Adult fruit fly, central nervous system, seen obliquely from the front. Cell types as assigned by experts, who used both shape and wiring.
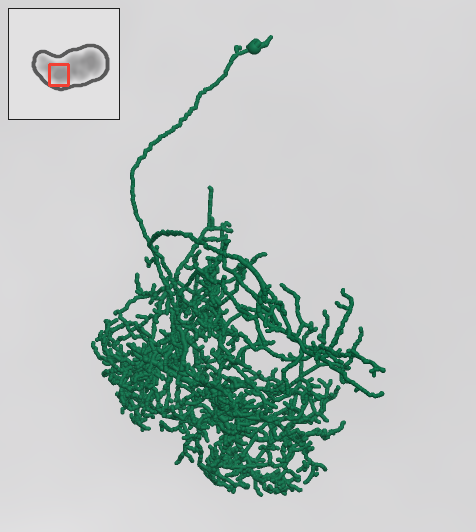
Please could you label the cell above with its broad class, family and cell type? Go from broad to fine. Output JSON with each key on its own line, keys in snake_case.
{
 "broad_class": "nerve-cord intrinsic neuron",
 "family": "hemilineage 23B",
 "cell_type": "IN23B007"
}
